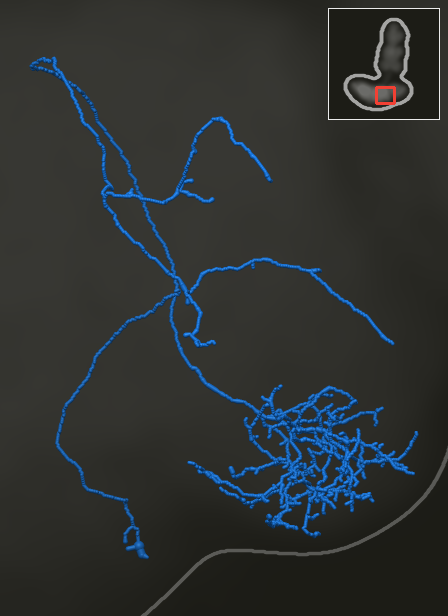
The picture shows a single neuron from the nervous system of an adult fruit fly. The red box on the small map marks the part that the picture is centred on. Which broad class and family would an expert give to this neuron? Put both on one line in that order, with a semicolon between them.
central-brain intrinsic neuron; hemilineage LALv1_ventral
